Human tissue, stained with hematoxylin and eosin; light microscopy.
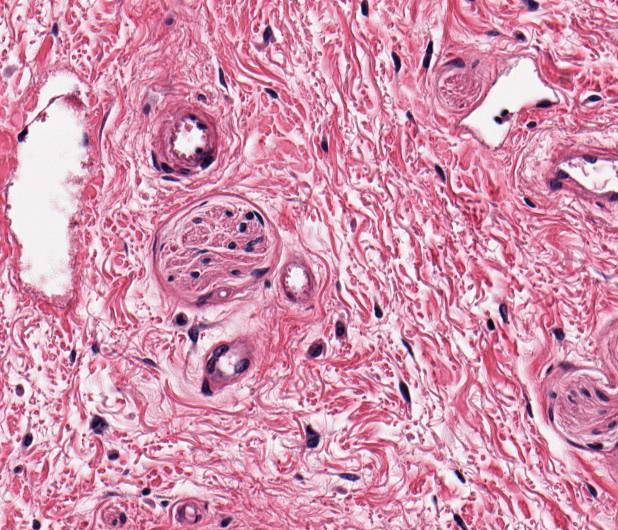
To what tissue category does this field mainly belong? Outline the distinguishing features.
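The answer is dense connective tissue. Its nuclei are sparse, scattered singly through the collagen, most dark and spindle-shaped.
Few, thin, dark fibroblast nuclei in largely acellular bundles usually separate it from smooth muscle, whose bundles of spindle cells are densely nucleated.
A rounded nerve bundle with wavy fibres and scattered elongated nuclei lies just left of centre.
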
